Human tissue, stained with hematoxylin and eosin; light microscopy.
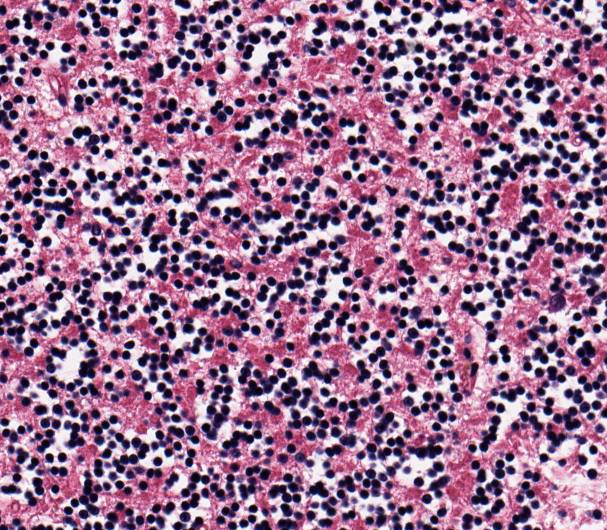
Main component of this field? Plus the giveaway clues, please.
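I'd call this the granular layer of the cerebellum. The nuclei are small, round, uniform and deeply stained dark blue-black, with almost no cytoplasm visible.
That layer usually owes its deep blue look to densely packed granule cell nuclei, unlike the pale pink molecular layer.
Between the cell clumps, finely fibrillary pink material forms irregular islands scattered throughout.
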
